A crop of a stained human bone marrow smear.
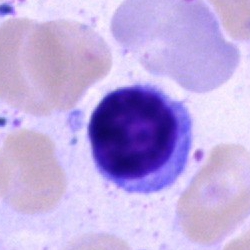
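Lymphocyte, stained human bone marrow smear. Outline round and smooth; nucleus off-centre, leaving the widest band of cytoplasm on the lower right side. Cytoplasm stains blue, with no granules visible.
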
